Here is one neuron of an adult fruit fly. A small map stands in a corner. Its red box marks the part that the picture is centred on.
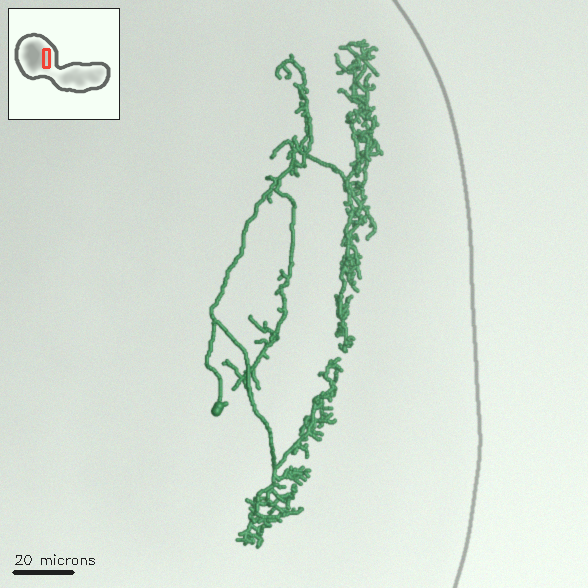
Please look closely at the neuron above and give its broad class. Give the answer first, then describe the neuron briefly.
This is an optic-lobe intrinsic neuron. By the scale bar it is about 170 microns tall in this view. The picture shows dozens of branch ends.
